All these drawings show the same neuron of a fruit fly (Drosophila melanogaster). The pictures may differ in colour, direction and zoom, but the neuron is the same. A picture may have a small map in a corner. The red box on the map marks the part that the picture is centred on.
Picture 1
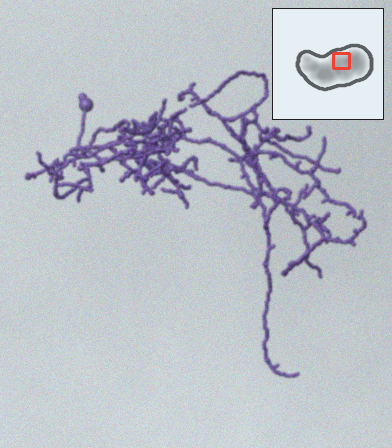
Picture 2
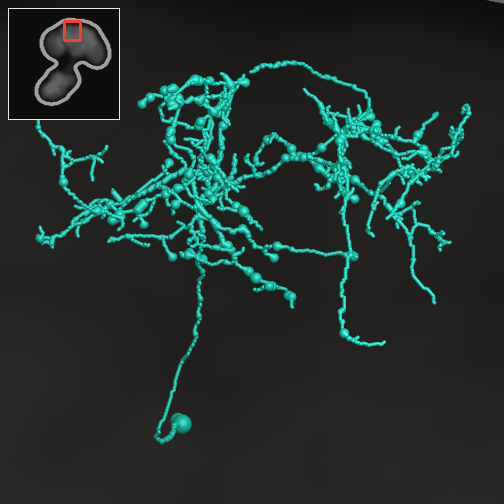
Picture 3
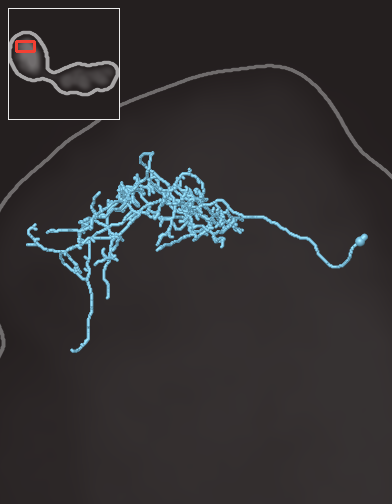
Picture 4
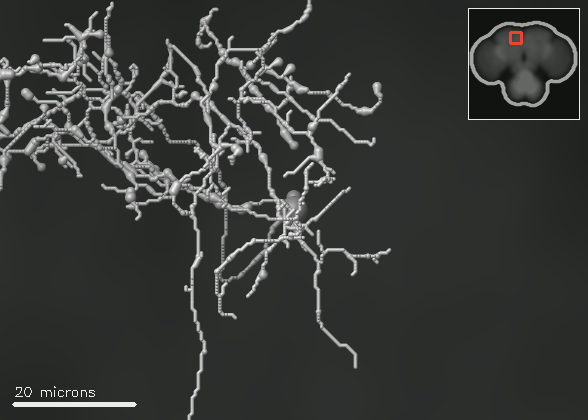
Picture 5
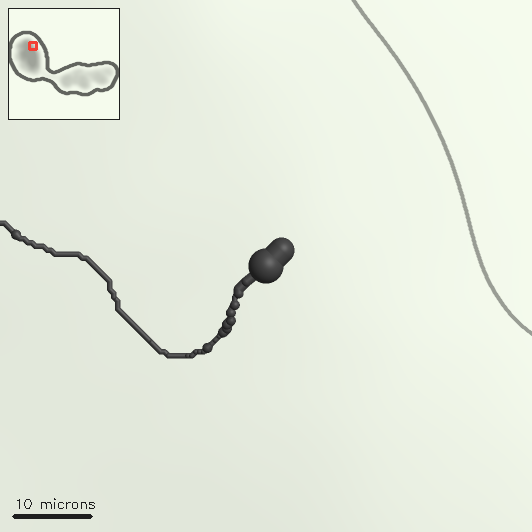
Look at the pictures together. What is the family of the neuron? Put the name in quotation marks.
"hemilineage DM6_dorso_lateral"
